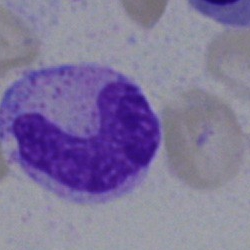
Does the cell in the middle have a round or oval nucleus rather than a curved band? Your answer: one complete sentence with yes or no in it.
No, the nucleus is not a compact round or oval mass but a curved band without separate lobes.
